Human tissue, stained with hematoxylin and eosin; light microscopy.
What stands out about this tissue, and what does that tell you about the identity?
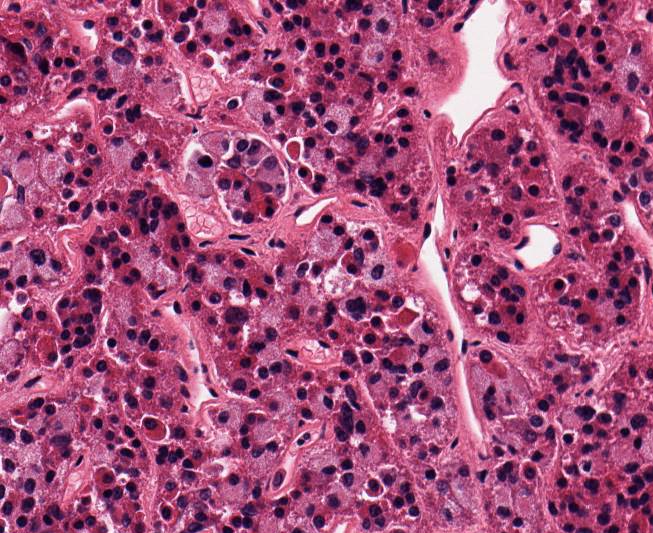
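Nests and cords of packed cells fill the field, separated by thin vascular channels. These channels are thin-walled, with flattened endothelial nuclei along their edges. Most nuclei are small, round and darkly stained. Supporting stroma is scant, forming only delicate pink strands between the cell groups. The tissue shown is pituitary.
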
